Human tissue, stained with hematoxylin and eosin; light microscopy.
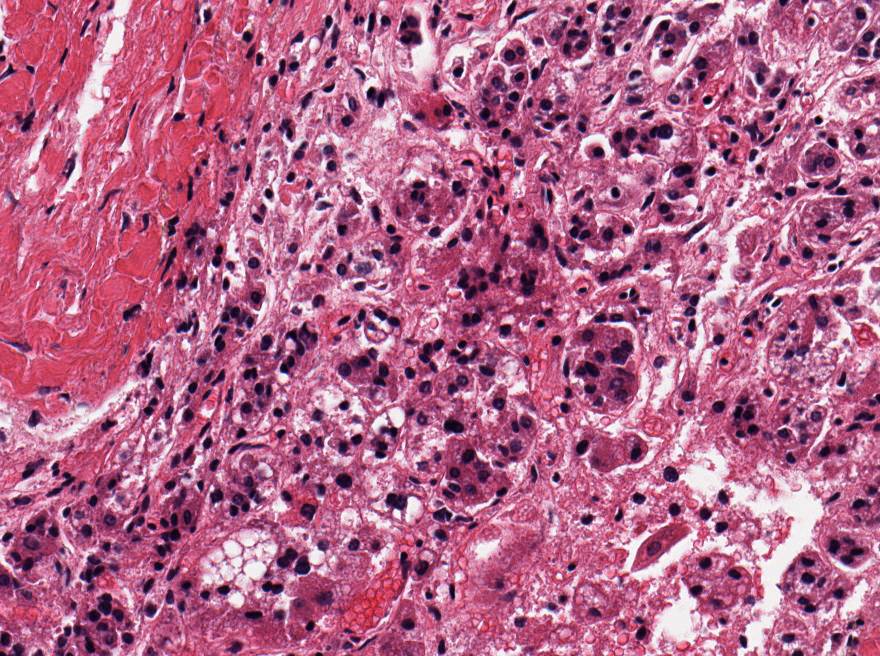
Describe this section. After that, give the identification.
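Dense, bright red fibrous tissue occupies the upper left corner; the rest of the field is densely cellular. Across the centre and right, cells lie in rounded nests divided by thin stromal strands and have abundant, finely granular, pink-purple cytoplasm. Near the lower left edge, a group of cells holds many clear, round cytoplasmic vacuoles. This is adrenal gland.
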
